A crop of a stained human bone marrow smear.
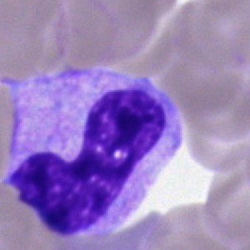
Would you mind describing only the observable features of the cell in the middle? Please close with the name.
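Cytoplasm is plentiful and pale lilac, its widest area lying in the upper left of the cell, above the nucleus. Fine pinkish-purple granules are scattered through it. As for the chromatin, it is dark purple and dense, with a slightly blotchy texture. The name for this cell is band neutrophil.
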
